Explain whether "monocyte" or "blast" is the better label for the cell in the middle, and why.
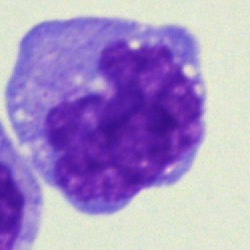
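It's a monocyte.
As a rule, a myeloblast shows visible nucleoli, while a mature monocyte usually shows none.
Look at the nucleus: irregular and lumpy, indented on its upper-left side, and filling most of the cell toward the right and lower part. Its chromatin is dark purple and unevenly clumped. Several small clear vacuoles are scattered in the cytoplasm, some along the edge of the nucleus.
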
